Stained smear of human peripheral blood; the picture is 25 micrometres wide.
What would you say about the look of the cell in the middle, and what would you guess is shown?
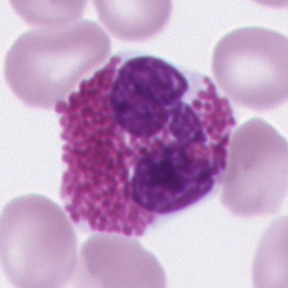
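Toward the right side of the cell lies the nucleus, its chromatin dense, dark purple and coarsely clumped, with no nucleoli visible. The granules are round and of fairly even size. Pictured here is an eosinophil.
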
